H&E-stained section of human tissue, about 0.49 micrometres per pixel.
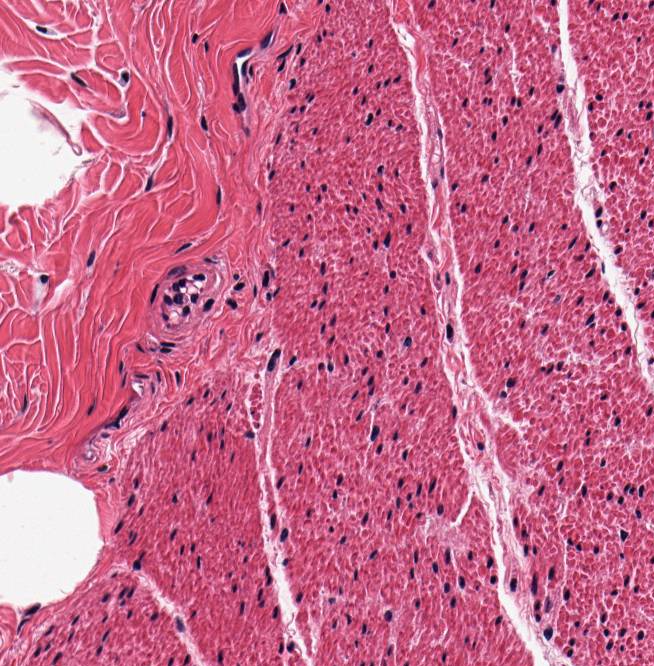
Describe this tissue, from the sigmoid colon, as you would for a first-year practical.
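Cut mostly across its fibres, the muscle looks finely speckled pink, not long parallel strands. Small, dark, oval-to-elongated nuclei are scattered evenly within the muscle bundles. At upper left, collagen bundles are bright pink and wavy, with only sparse spindle-shaped nuclei. There is no epithelium in the field.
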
